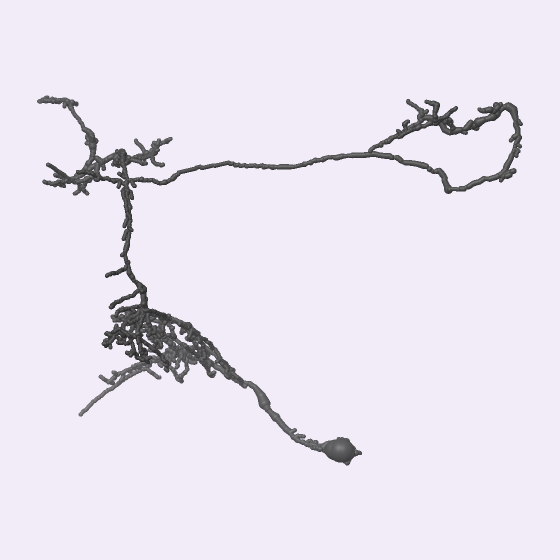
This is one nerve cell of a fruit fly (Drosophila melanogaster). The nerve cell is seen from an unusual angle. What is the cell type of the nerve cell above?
MNxm02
